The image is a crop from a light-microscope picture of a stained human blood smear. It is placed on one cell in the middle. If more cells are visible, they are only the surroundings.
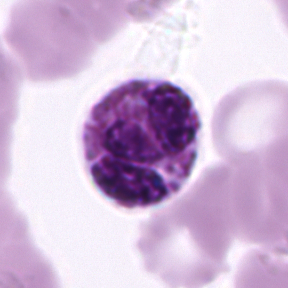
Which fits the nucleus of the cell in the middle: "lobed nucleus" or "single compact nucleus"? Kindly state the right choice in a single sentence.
There are two or more lobes forming the nucleus of the cell.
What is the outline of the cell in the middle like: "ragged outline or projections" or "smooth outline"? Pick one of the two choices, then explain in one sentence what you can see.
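Smooth outline. The cell outline is round and smooth.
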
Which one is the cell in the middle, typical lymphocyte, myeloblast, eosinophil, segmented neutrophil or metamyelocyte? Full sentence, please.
The cell of interest, in the center, is an eosinophil.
